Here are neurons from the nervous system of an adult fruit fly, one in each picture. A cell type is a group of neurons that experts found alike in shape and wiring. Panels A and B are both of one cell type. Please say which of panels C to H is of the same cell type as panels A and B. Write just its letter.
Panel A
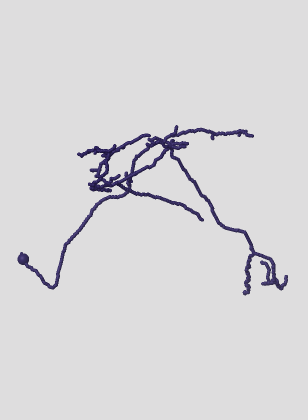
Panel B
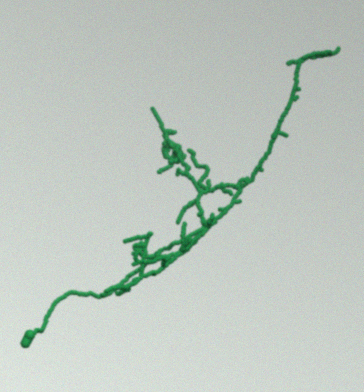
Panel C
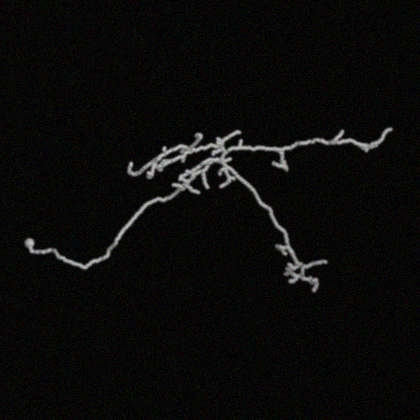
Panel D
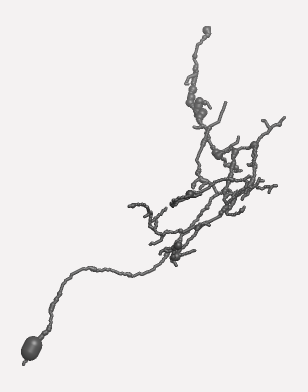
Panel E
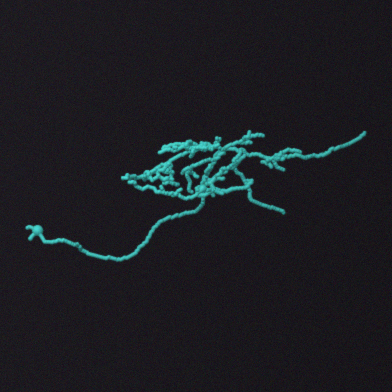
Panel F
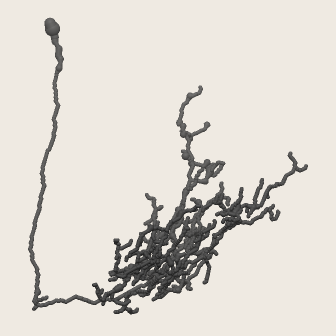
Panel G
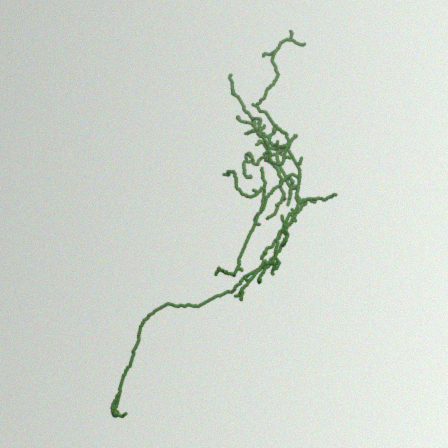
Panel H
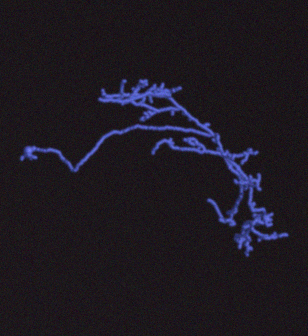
C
